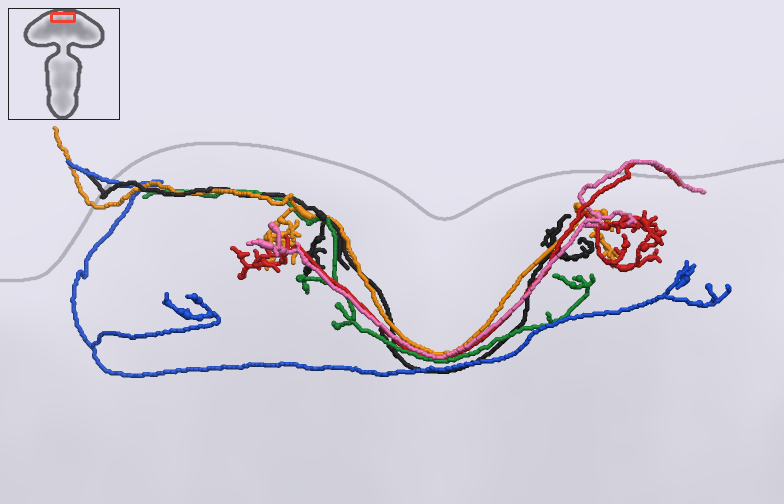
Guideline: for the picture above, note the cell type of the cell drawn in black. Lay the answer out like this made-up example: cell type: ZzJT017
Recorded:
cell type: ORN_DM6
